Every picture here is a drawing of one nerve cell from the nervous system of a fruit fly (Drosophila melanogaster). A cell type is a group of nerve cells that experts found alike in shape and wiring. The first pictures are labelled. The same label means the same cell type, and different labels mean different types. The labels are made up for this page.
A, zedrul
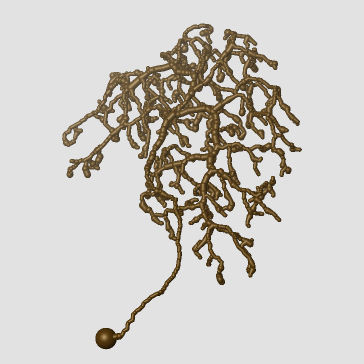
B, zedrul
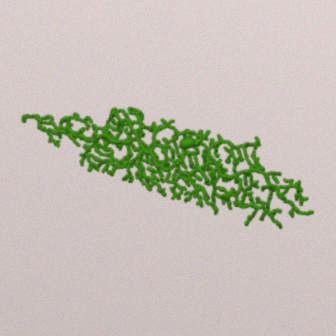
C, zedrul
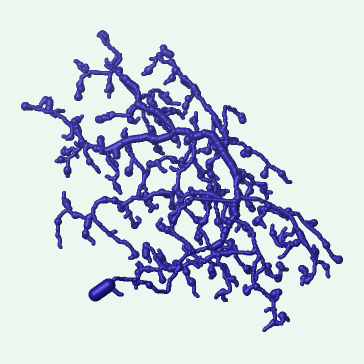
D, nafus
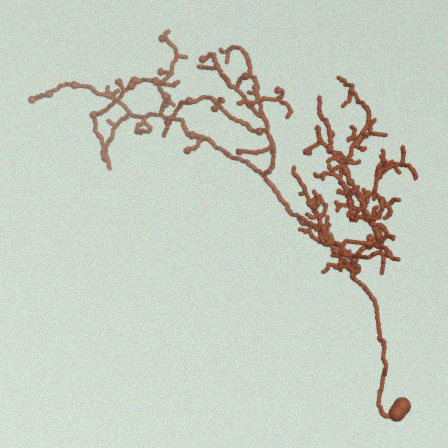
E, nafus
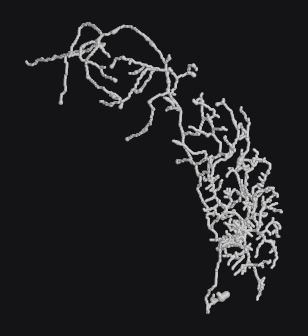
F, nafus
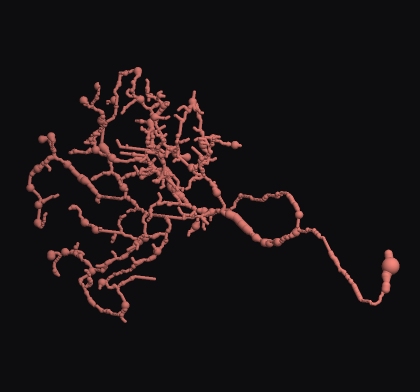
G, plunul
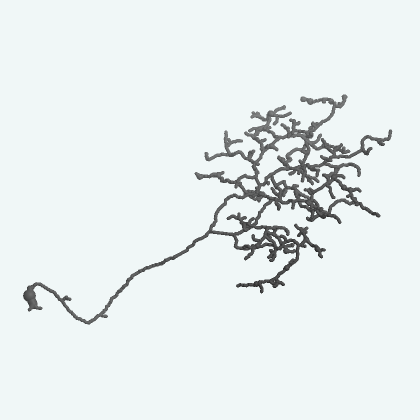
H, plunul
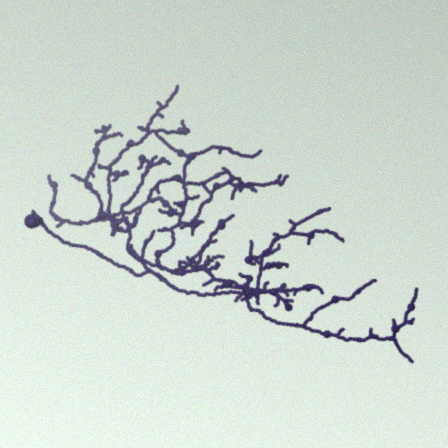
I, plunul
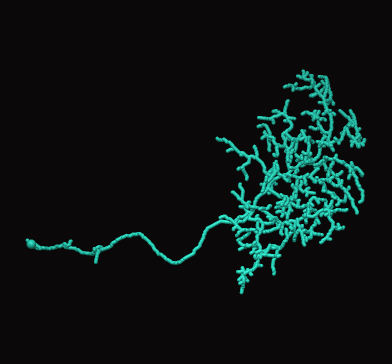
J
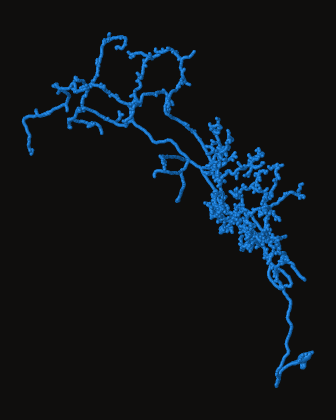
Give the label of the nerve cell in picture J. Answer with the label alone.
nafus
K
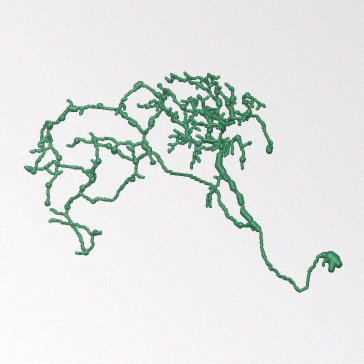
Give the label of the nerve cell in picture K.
nafus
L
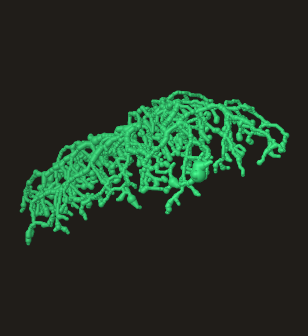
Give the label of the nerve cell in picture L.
zedrul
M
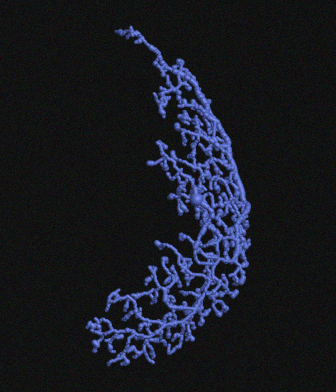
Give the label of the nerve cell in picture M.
zedrul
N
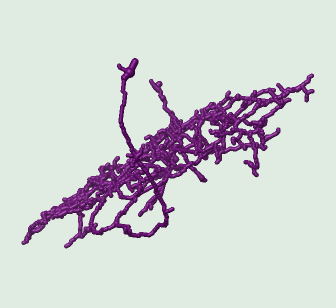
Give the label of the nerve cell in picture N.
plunul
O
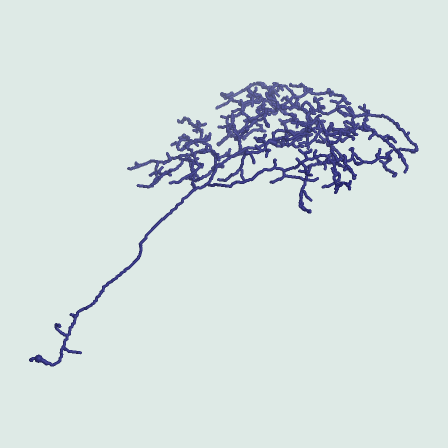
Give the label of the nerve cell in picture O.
plunul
